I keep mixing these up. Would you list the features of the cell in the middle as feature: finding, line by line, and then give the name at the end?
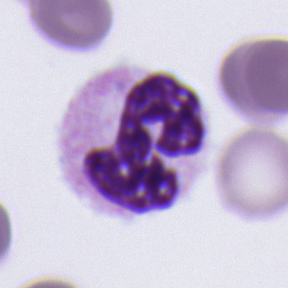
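Chromatin: dark purple, coarsely clumped
Nucleoli: none visible
Granules: fine, faint pinkish-lilac, in cytoplasm
Vacuoles: none in cytoplasm
Name: segmented neutrophil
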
